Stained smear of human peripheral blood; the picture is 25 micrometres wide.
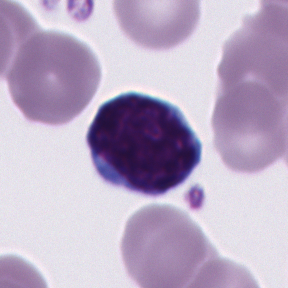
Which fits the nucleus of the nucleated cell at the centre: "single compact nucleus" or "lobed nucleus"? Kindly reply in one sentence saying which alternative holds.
There is a single undivided, compact nucleus of round, oval or kidney shape in the cell.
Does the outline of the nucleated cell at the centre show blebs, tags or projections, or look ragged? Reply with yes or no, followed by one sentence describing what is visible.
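No. The cell outline is smooth and roughly oval.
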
